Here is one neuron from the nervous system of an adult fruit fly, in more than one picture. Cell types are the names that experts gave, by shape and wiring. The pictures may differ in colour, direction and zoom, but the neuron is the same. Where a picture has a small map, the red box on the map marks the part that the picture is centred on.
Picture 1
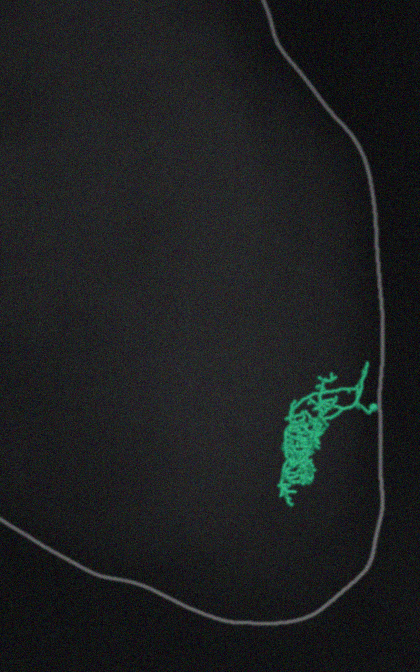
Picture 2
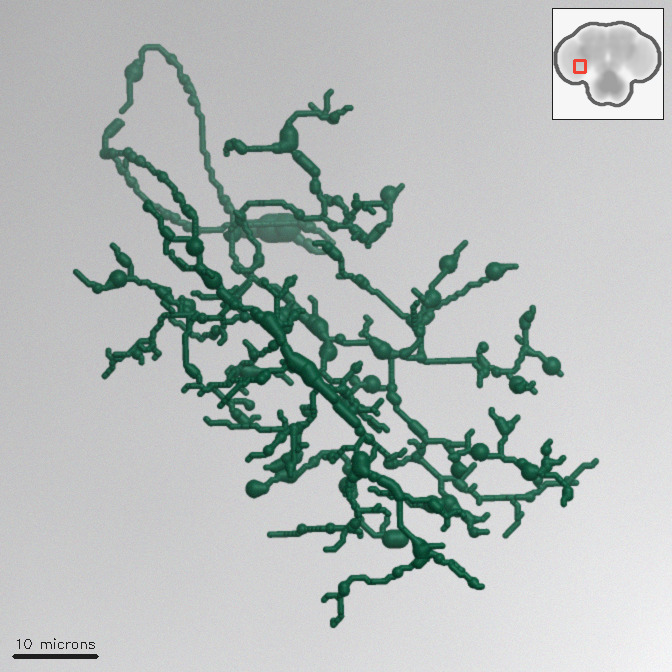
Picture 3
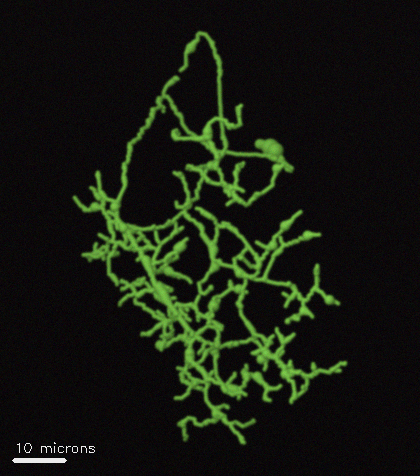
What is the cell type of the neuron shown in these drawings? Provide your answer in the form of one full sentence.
This neuron is given the cell type LPi2d.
